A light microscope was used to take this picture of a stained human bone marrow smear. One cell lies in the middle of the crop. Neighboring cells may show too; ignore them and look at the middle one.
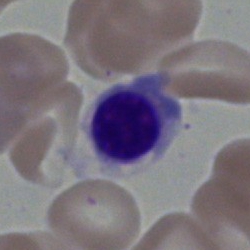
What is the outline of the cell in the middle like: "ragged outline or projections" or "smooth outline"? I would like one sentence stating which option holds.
The cell has an edge that is ragged or frayed, or carries projections, blebs or tags.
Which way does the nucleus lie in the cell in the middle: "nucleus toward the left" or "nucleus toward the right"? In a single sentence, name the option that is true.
Its nucleus is located toward the left side of the cell.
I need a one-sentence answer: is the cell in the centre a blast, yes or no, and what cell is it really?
No, the central cell is an erythroblast, not a blast.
